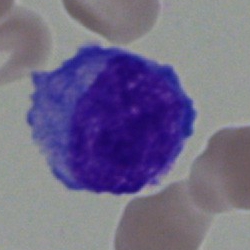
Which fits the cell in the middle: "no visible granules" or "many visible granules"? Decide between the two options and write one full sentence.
No visible granules are present in the cytoplasm of the cell.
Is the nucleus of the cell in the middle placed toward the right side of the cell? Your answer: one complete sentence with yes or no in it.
Yes, its nucleus sits toward the right side of the cell.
